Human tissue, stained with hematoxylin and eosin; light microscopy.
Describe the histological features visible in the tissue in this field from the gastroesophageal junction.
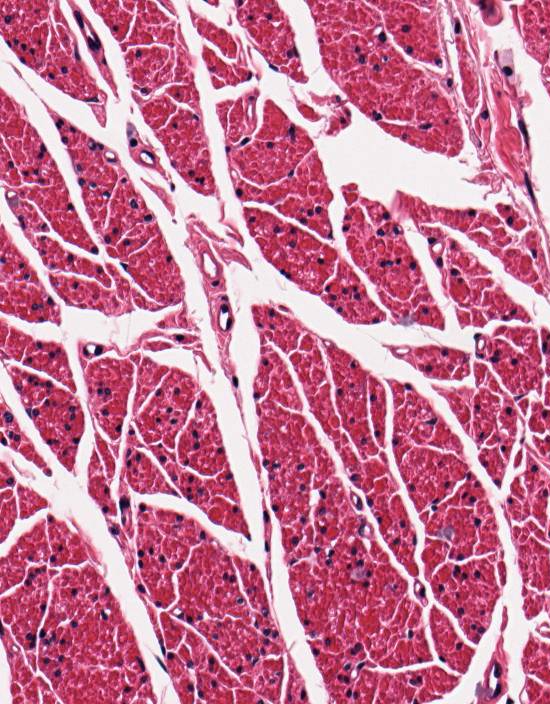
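Bundles of closely packed polygonal profiles, cut across, fill this field. Branching pale clefts divide them into irregular groups. Each profile has deeply eosinophilic, bright red cytoplasm. The wide empty clefts between the bundles look like shrinkage or separation artefact from processing. No epithelium, glands or fat cells appear anywhere in the field.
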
